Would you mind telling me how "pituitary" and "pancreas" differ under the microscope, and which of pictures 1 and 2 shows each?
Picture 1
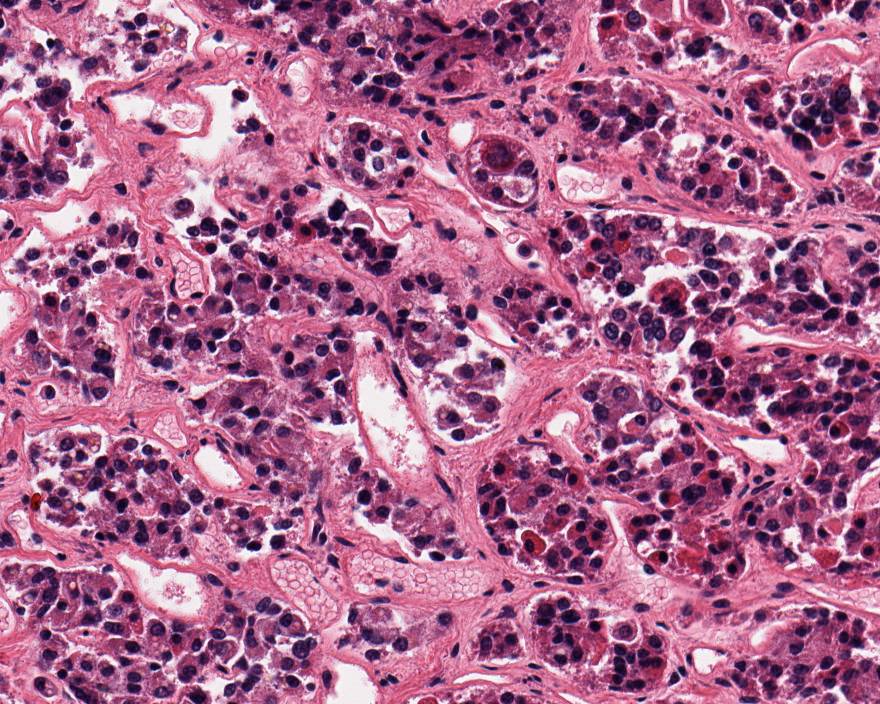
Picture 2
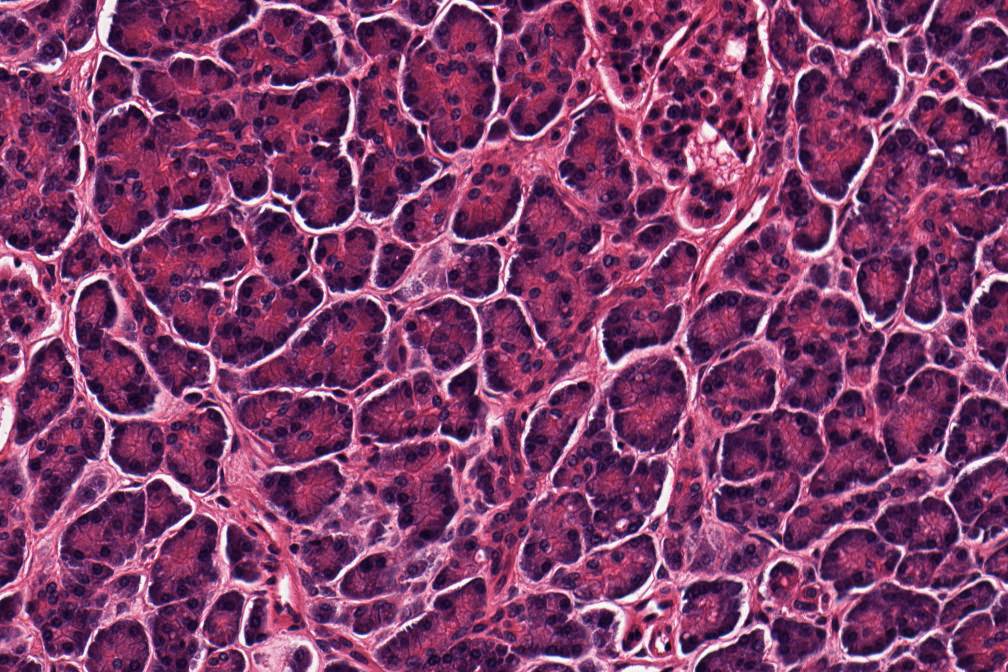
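Picture 1 is pituitary and picture 2 is pancreas. Throughout the pituitary, the cells lie in rounded nests and clusters, parted by thin septa of wavy pale pink collagen with a few spindle-shaped nuclei. In the same nests, cells with bright red cytoplasm mix with purple or pale ones. Scattered cells with abundant deep red granular cytoplasm stand out, as in a rounded nest at upper centre-right. The pancreas field is packed with rounded acini of one dark granular type, grouped in small lobules. Their pyramidal cells have round basal nuclei and strongly eosinophilic granular tops converging on a tiny lumen.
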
